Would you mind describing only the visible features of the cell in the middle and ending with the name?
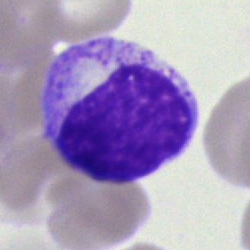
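Dense, deep purple chromatin shows only small paler flecks. The outline of the cell is smooth and roughly round. Pale lilac-blue cytoplasm forms a crescent along the upper left side of the nucleus, and a pale, clear zone lies within it beside the nucleus on that side. This is a myelocyte.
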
